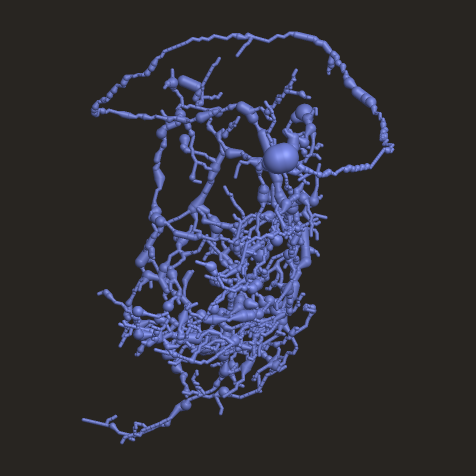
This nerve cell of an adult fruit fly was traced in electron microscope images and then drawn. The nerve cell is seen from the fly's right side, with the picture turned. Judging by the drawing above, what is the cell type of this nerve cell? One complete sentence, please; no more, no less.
The cell type name for this nerve cell is SLP252_a.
